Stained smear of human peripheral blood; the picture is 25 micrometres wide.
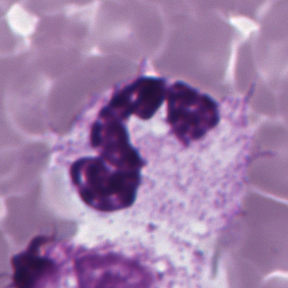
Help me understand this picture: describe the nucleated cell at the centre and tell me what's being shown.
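Several lobes divide the nucleus, and together they form a curved arc along the upper and left parts of the cell. Its chromatin is dark purple and coarsely clumped. Plentiful, very pale cytoplasm fills the rest of the cell. This is a segmented neutrophil.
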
